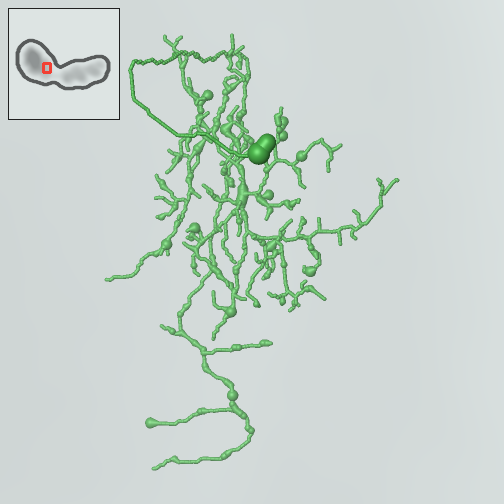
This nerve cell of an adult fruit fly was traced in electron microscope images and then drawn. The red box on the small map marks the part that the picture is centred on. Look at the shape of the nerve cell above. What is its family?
Cm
